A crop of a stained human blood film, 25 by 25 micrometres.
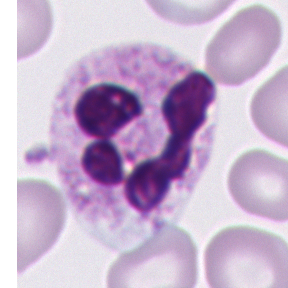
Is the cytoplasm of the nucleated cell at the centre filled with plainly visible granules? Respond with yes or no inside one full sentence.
Yes, many granules can be seen in the cytoplasm of the cell.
